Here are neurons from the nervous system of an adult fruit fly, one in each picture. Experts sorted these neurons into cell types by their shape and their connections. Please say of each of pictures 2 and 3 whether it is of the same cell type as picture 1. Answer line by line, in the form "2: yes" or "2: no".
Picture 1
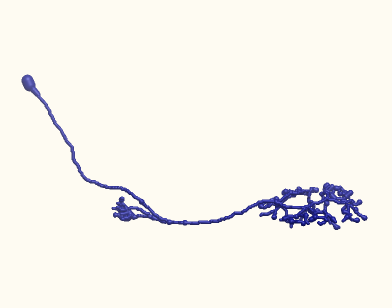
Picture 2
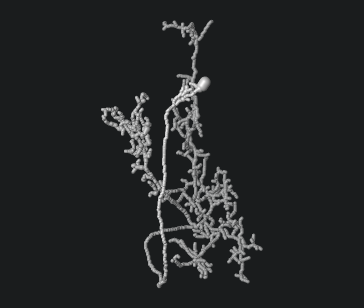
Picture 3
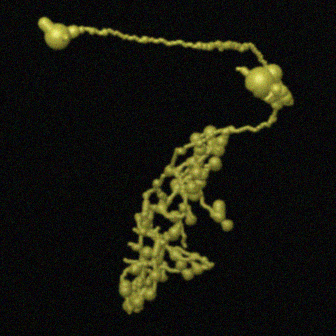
2: no
3: yes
